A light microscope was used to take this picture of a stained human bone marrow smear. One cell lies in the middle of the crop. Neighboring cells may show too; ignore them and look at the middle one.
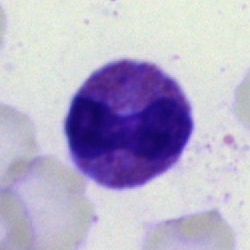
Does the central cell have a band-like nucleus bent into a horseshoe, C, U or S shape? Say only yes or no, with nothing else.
Yes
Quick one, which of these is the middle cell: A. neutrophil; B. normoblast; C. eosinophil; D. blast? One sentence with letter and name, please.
The central cell is an eosinophil, which makes option C the right answer.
